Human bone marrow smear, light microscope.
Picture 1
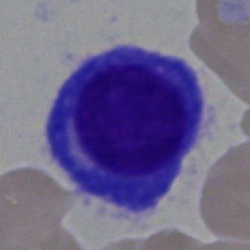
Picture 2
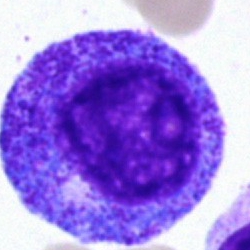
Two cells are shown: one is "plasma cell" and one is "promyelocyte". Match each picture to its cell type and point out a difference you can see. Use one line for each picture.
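Picture 1 – plasma cell. No granules are visible in the cytoplasm.
Picture 2 – promyelocyte. The cytoplasm is densely filled with purple granules.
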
